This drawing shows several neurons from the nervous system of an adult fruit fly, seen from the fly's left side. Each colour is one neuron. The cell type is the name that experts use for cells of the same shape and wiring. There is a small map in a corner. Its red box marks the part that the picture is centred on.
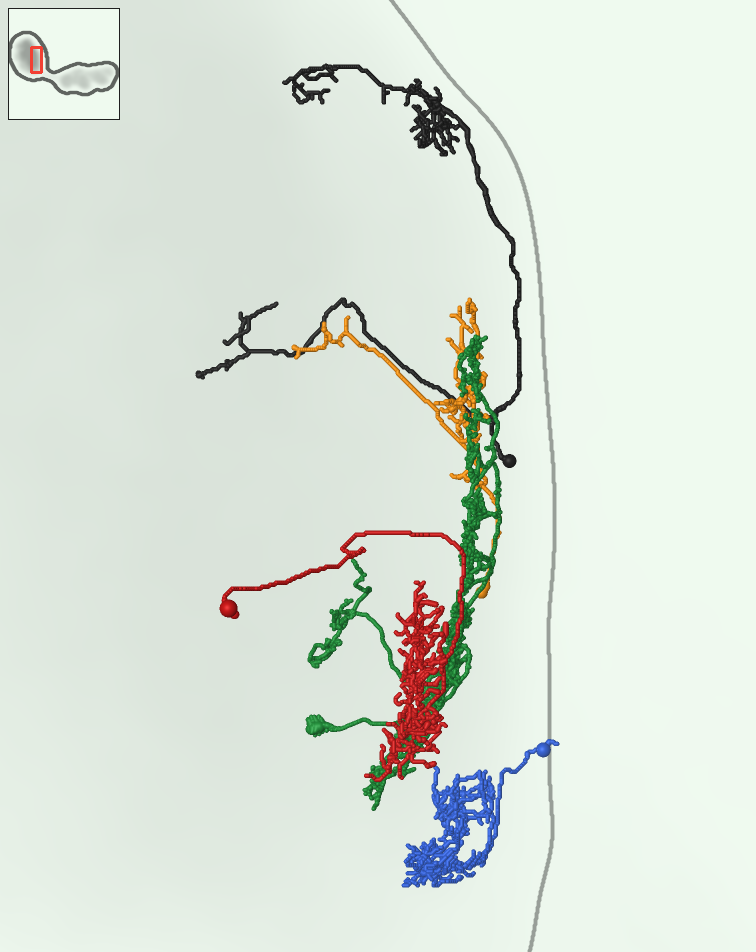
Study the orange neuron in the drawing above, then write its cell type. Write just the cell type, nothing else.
LPC2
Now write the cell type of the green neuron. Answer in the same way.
Tlp14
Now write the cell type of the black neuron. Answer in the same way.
LLPC2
